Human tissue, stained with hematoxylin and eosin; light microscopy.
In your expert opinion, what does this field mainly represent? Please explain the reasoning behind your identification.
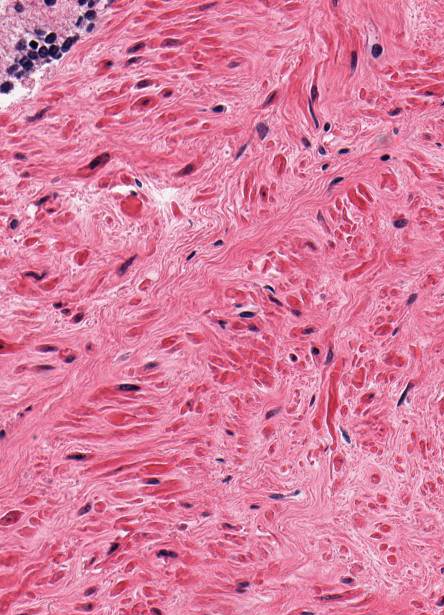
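Tissue: fibromuscular stroma. Interlacing bundles of spindle cells run in varying directions across the whole field.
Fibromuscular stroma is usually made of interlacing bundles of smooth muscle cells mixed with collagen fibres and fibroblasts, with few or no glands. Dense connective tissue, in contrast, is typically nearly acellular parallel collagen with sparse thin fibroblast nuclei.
Between the bundles lies wavy pale pink fibrillary material. No glands or epithelium present. Small cluster of lymphocytes with dark round nuclei in the upper left corner.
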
